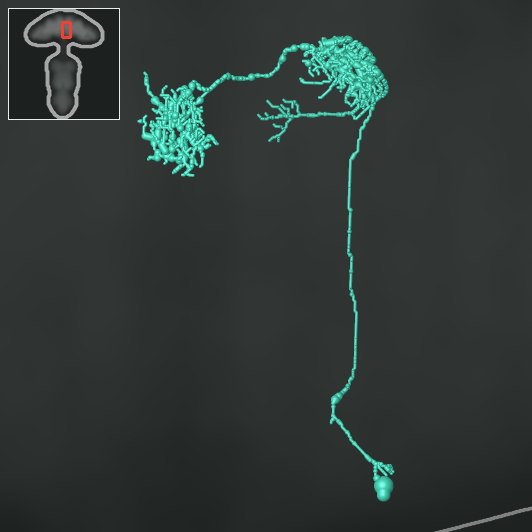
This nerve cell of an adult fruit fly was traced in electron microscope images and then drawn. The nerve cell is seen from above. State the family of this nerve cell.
class CX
